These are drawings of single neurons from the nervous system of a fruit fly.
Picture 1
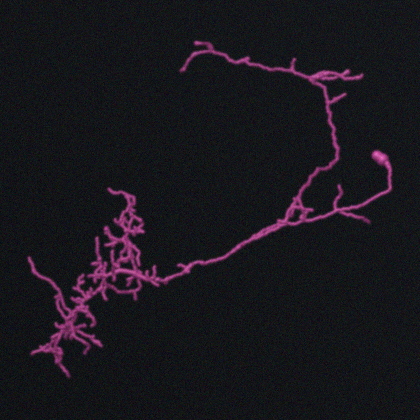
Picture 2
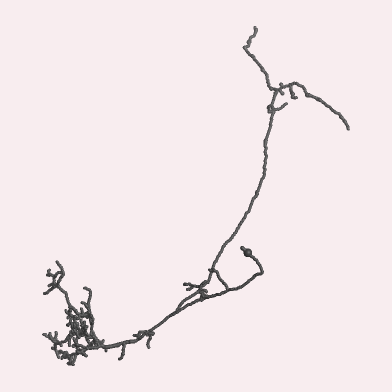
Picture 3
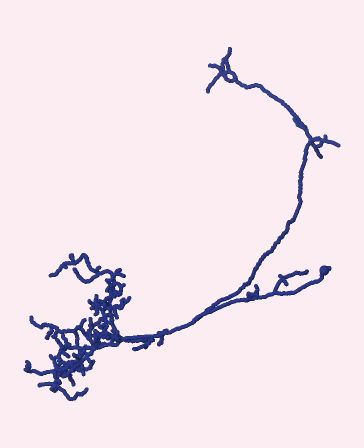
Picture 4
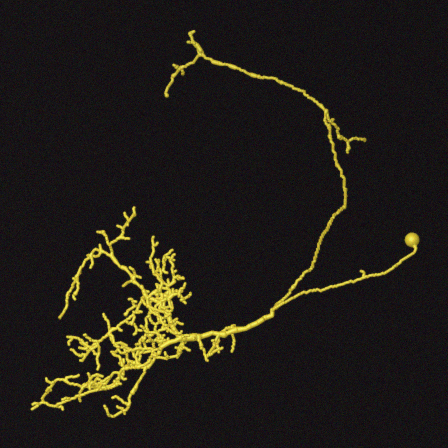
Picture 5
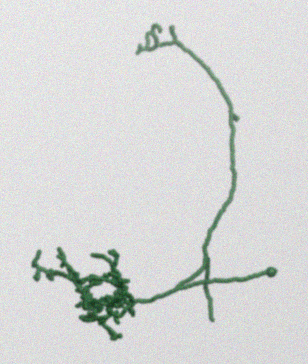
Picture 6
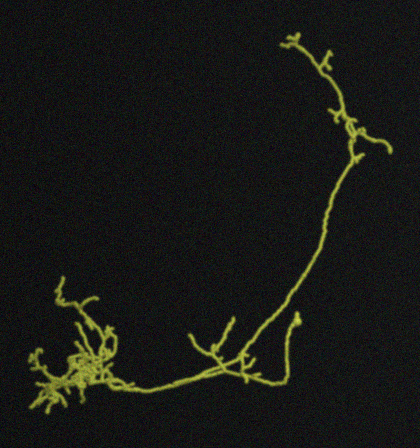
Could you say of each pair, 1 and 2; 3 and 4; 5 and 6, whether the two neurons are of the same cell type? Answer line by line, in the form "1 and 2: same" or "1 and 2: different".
1 and 2: same
3 and 4: different
5 and 6: different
